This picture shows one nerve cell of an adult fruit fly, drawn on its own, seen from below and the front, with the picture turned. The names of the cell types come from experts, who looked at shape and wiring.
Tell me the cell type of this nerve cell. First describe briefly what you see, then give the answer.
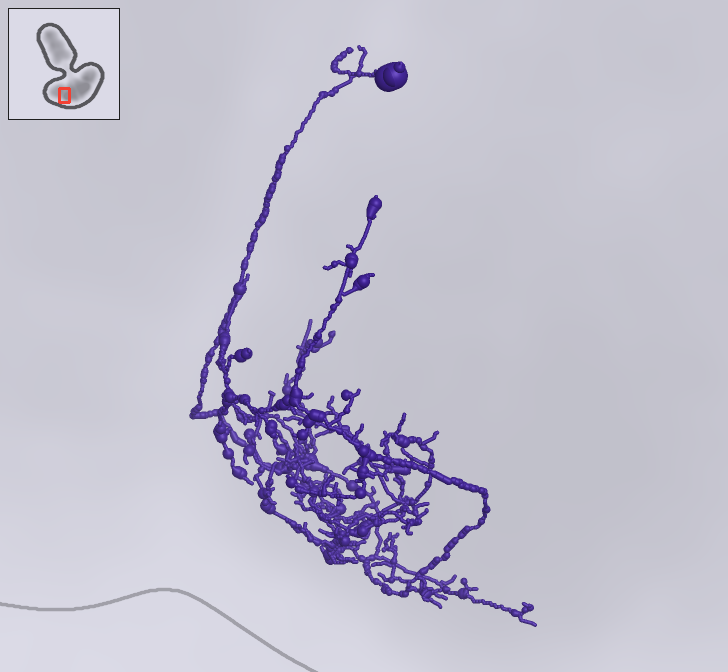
It lies in the brain. Its cell body lies at the top of the picture. The picture shows dozens of branch ends. Its broad class is central-brain intrinsic neuron. It is of cell type CB4167.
